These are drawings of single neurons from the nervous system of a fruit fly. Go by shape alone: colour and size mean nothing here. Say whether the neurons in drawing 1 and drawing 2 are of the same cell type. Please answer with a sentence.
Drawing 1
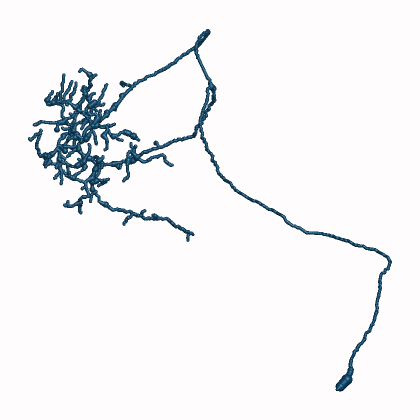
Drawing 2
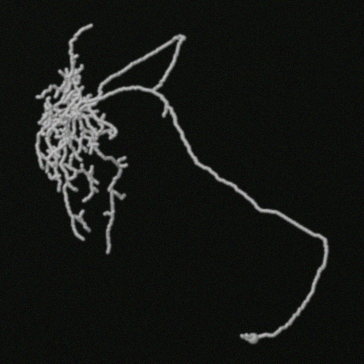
They are of the same cell type.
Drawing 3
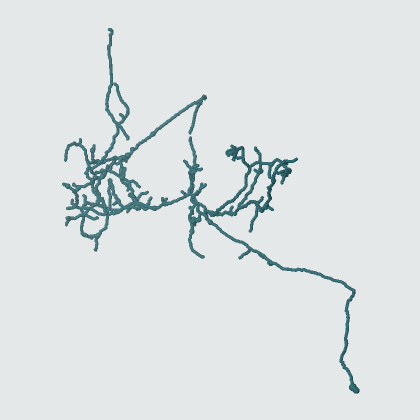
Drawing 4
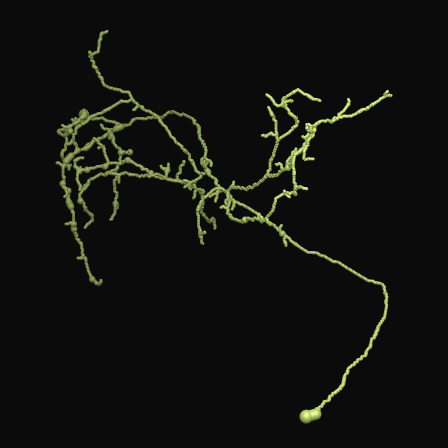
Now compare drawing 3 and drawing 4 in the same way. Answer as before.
They are of the same cell type.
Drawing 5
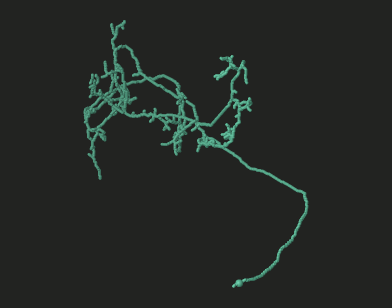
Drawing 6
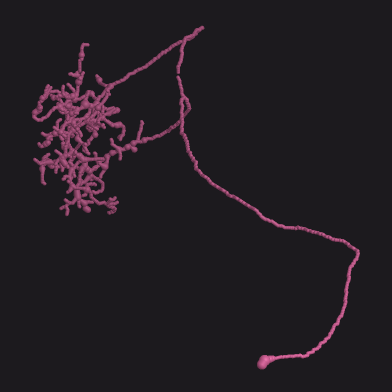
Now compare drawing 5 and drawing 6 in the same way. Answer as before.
They are of different cell types.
